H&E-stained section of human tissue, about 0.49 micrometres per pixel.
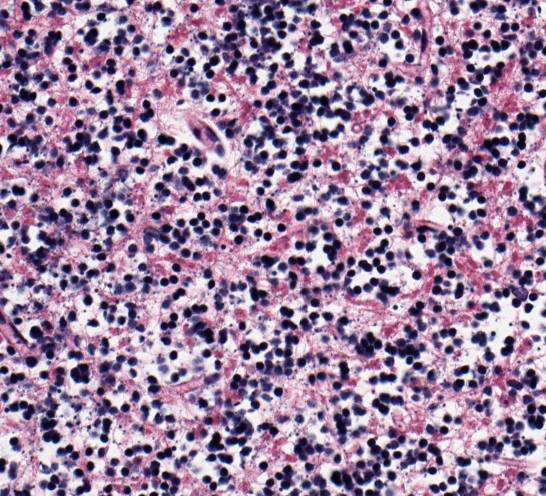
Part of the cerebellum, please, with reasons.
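What you have here is the granular layer. Look at the nuclei: most are small, round and densely dark-staining, nearly all of similar size, with little or no cytoplasm visible around them. The cells are spread fairly evenly across the whole field, without forming any organised units.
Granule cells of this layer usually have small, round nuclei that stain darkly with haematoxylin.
The nuclei before you fit that description.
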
